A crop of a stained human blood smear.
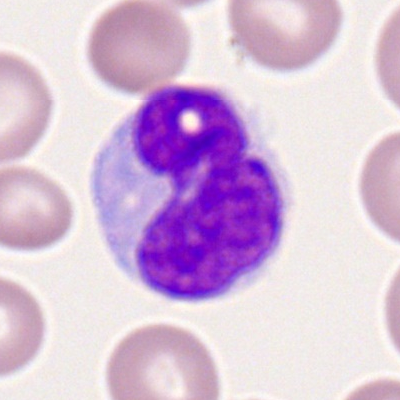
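Monocyte: notice first the roughly round, smooth outline of this cell. Its nucleus is deeply indented, so it forms a smaller upper lobe and a larger lower part. Look at the pale grey-blue colour of the cytoplasm around it. You can also see a small bright white round spot in the upper part of the nucleus.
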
